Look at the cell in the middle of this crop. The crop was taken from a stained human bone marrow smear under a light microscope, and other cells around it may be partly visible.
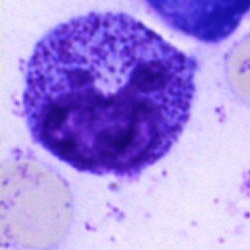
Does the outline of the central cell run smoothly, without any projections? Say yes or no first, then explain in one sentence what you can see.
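No. The cell outline is round with a slightly ragged edge.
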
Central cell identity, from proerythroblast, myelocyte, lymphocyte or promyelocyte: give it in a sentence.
The cell sitting right in the middle is a promyelocyte.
